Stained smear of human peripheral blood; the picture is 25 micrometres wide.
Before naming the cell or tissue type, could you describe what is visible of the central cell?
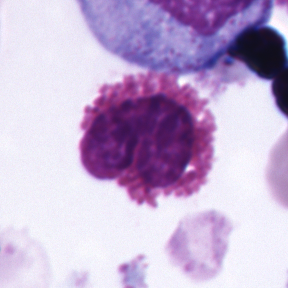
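Look first at the nucleus: a deep notch cuts into it from below, and its chromatin is dense dark purple. Coarse reddish-purple granules pack the cytoplasm, and a few loose ones sit just outside the edge, upper right. This is an eosinophil.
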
